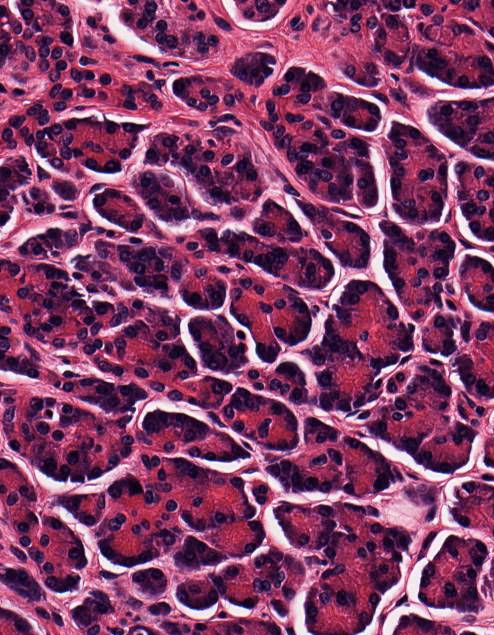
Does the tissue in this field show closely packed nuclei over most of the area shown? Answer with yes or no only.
Yes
